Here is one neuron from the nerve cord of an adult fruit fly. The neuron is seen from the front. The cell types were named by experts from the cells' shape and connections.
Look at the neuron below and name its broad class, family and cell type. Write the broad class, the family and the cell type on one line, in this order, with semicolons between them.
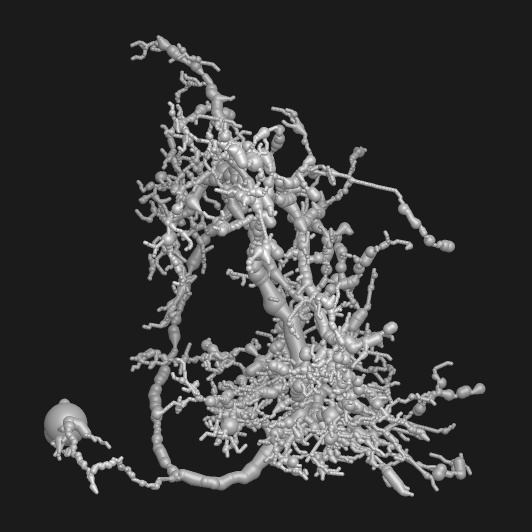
nerve-cord intrinsic neuron; hemilineage 13B; IN13B009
